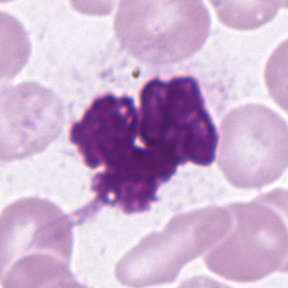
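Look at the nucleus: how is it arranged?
Split into several irregular lobes that are still joined together.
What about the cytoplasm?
Very pale, almost colourless, with fine lilac granules scattered round the nucleus; its outer edge fades with no sharp border.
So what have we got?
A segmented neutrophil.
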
